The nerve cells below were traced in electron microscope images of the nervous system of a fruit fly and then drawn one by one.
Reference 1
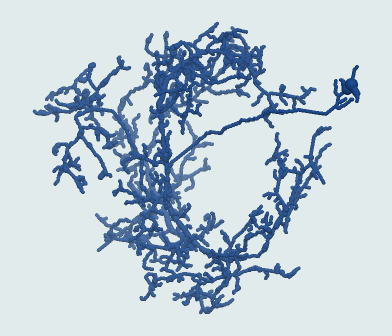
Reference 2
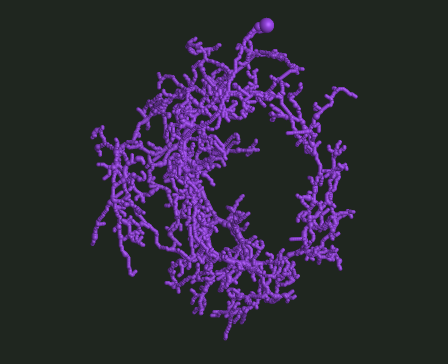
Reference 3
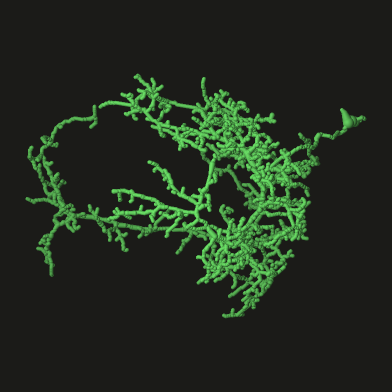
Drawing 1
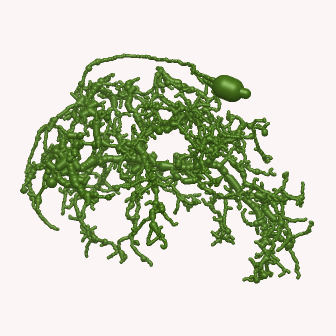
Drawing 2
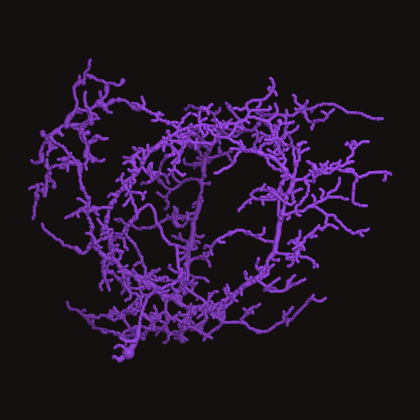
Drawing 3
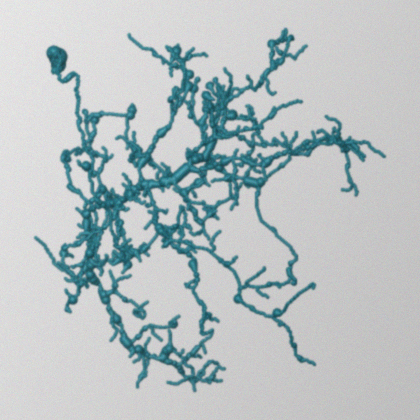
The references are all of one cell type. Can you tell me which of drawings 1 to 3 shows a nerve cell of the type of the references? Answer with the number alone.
2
